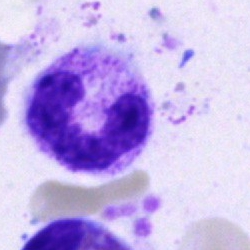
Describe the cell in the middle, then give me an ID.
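A round outline encloses a horseshoe-shaped nucleus whose concave side faces upward. Its chromatin is coarse, clumped and dark purple, and no nucleoli are visible. The cell is a band neutrophil.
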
